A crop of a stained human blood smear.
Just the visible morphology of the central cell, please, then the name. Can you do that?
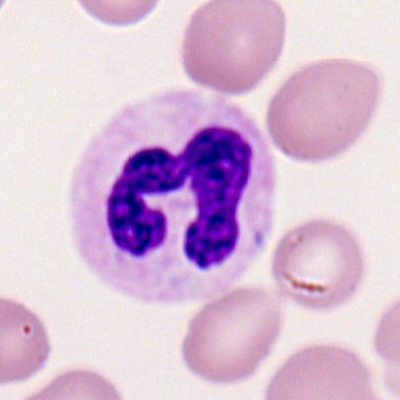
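Round cell, smooth edge. The chromatin's dark purple and coarsely clumped, and there's plenty of pale pinkish-lilac cytoplasm with only fine, faint granules, no large orange-red ones. It's a segmented neutrophil.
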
